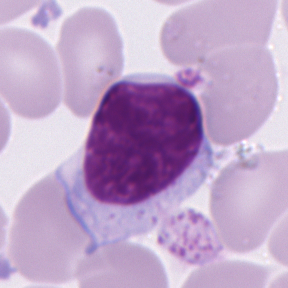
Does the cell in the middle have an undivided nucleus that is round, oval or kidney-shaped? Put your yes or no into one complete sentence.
Yes, it is a single compact round, oval or kidney-shaped nucleus that this cell has.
